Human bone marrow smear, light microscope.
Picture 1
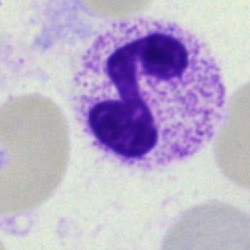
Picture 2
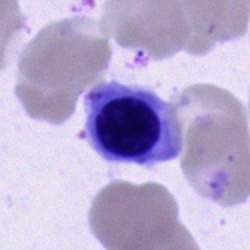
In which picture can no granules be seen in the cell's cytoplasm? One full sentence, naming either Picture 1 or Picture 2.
The cytoplasm of the cell shown in picture 2 holds no visible granules.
